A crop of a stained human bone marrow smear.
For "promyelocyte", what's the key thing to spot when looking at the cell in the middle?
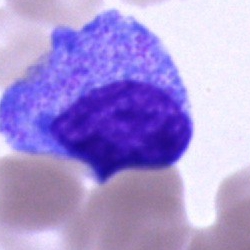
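This is a promyelocyte. Its nucleus sits in the lower right part of the cell rather than at the centre.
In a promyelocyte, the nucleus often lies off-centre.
The cytoplasm is abundant and blue, extending above and to the left of the nucleus.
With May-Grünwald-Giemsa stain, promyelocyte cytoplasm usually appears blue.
The nuclear chromatin is dense and dark purple, and fine purple granules are scattered throughout the cytoplasm.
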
